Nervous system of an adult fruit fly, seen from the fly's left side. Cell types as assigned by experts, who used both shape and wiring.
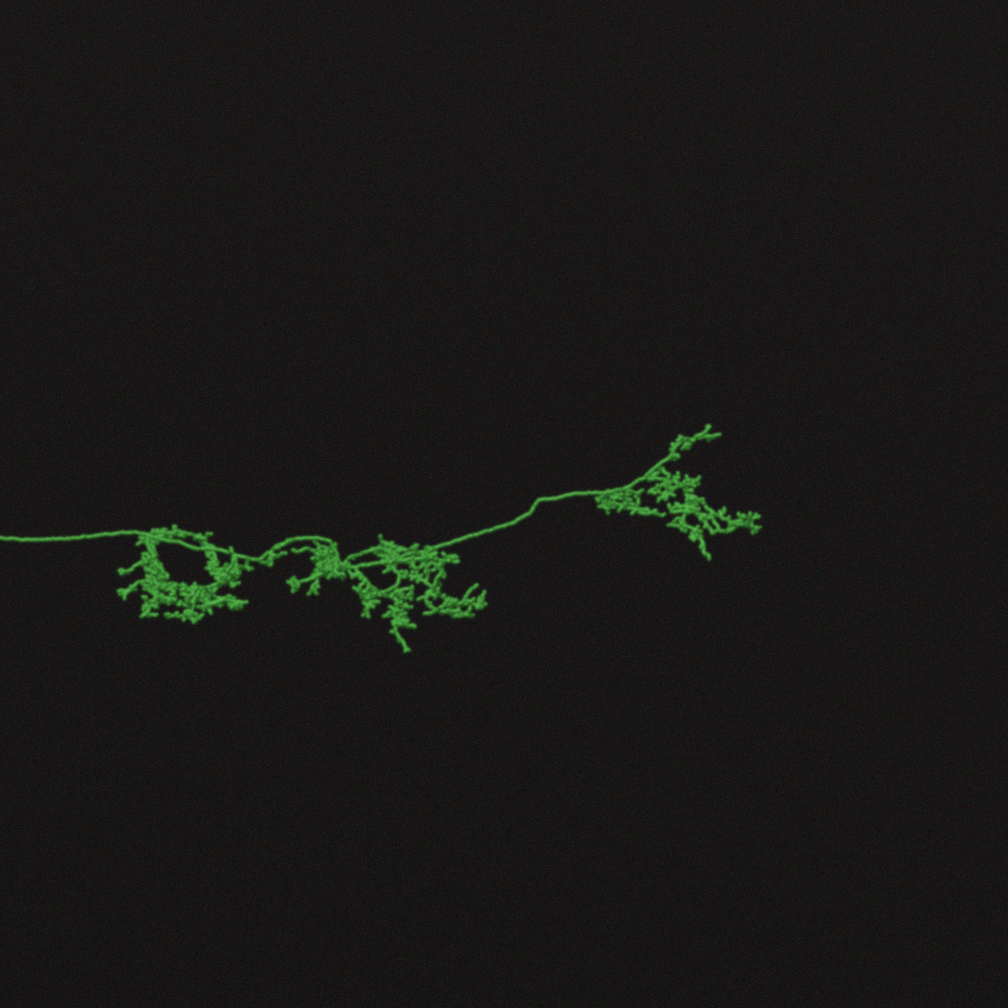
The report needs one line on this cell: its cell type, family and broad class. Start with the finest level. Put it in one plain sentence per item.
Type DNge102 of the DNge family, a descending neuron.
